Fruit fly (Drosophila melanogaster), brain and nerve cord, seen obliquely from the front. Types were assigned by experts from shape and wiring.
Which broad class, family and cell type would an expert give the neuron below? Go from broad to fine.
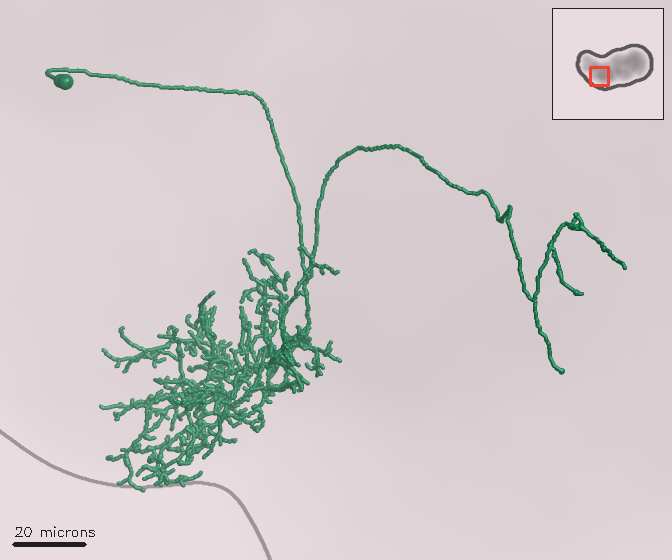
nerve-cord intrinsic neuron; hemilineage 23B; IN23B056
